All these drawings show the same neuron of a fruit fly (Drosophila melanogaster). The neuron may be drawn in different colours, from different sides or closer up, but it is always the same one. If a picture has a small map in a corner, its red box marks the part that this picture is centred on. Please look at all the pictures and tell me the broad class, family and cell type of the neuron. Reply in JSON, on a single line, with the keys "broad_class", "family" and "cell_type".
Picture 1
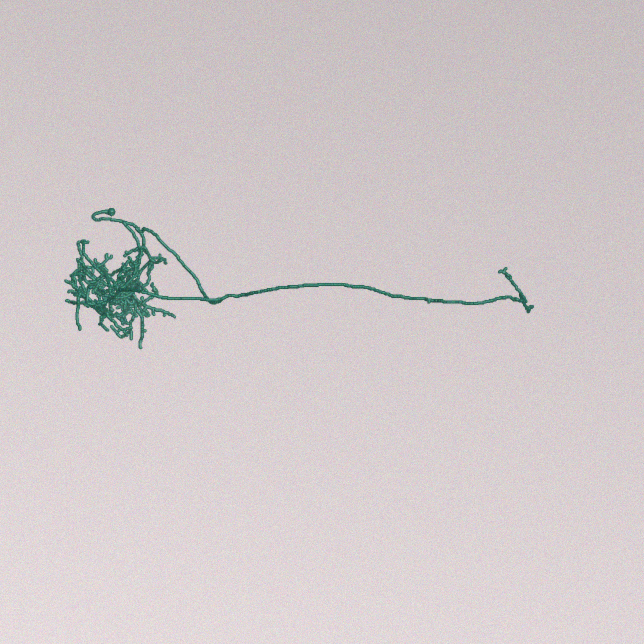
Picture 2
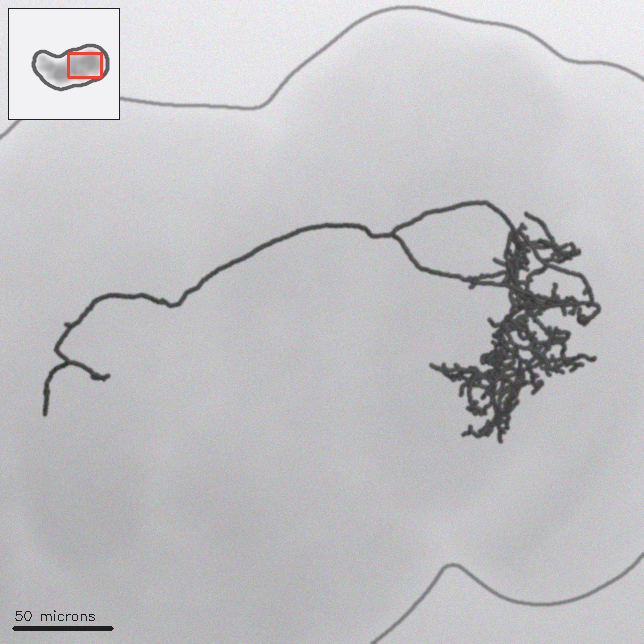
{"broad_class": "central-brain intrinsic neuron", "family": "hemilineage VLPa1_medial", "cell_type": "AVLP413"}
